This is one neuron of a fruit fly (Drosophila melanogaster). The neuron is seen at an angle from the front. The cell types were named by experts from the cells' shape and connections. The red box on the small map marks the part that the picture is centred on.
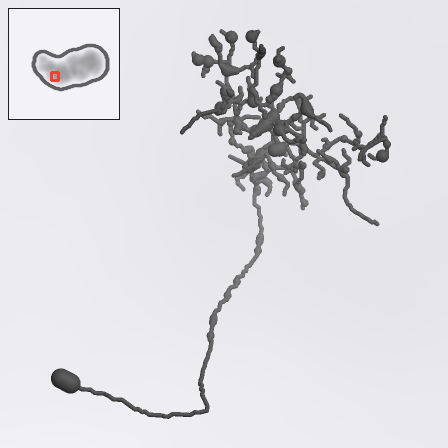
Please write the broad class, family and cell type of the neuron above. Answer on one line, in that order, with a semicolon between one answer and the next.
optic-lobe intrinsic neuron; Cm; Cm3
